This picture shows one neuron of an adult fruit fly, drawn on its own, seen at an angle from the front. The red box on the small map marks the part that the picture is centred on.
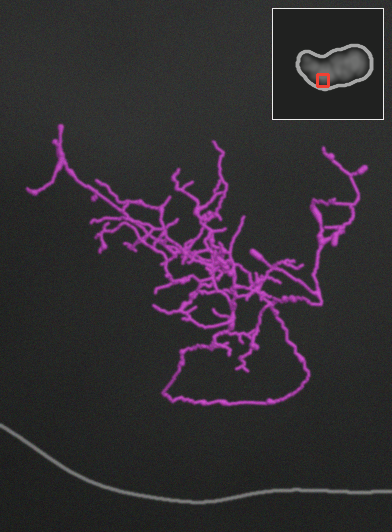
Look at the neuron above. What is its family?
hemilineage 01B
